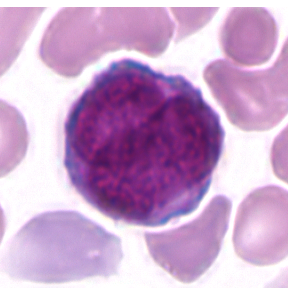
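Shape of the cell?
Nearly round.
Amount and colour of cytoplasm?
Only a thin blue rim around the nucleus.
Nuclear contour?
A cleft runs down into the nucleus from its top edge.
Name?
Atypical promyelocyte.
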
